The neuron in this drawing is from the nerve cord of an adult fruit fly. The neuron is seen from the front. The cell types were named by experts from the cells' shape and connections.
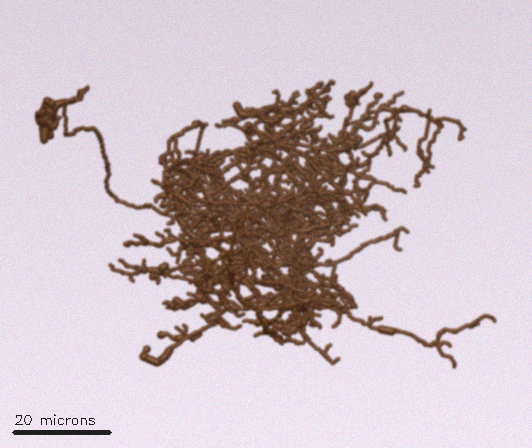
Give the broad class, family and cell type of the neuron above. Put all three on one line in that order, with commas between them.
nerve-cord intrinsic neuron, hemilineage 11B, IN11B012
